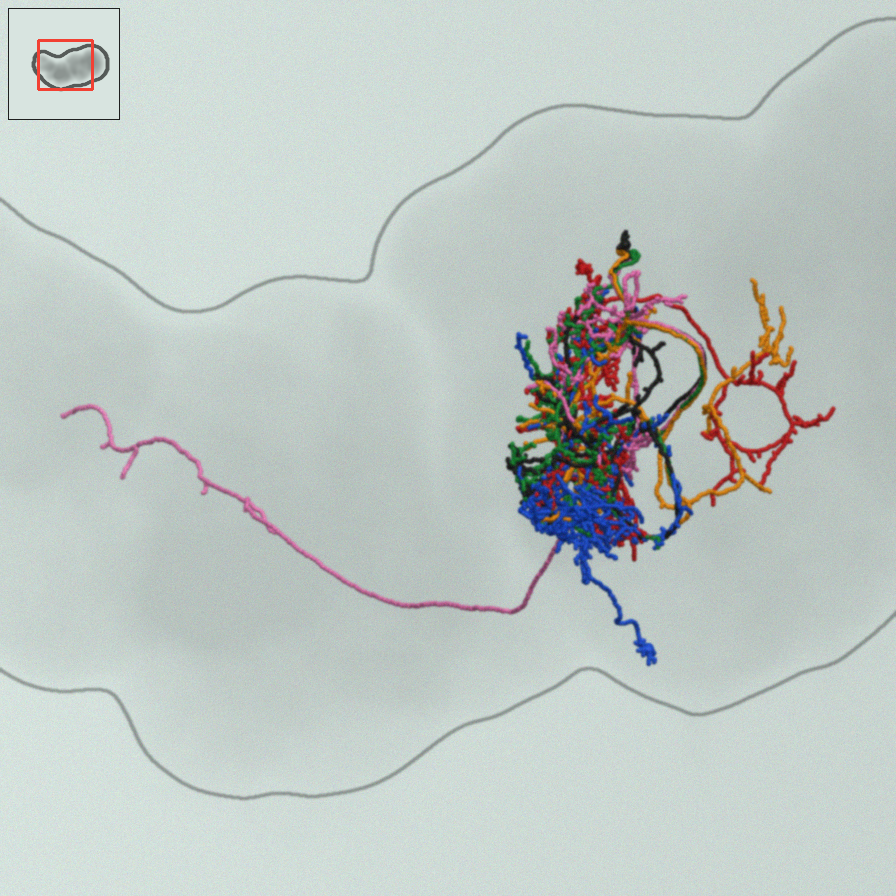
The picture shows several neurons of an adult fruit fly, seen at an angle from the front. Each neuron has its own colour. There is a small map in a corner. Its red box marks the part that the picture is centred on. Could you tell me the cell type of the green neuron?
PS221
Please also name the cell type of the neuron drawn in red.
PS278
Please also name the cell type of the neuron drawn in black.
PS220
